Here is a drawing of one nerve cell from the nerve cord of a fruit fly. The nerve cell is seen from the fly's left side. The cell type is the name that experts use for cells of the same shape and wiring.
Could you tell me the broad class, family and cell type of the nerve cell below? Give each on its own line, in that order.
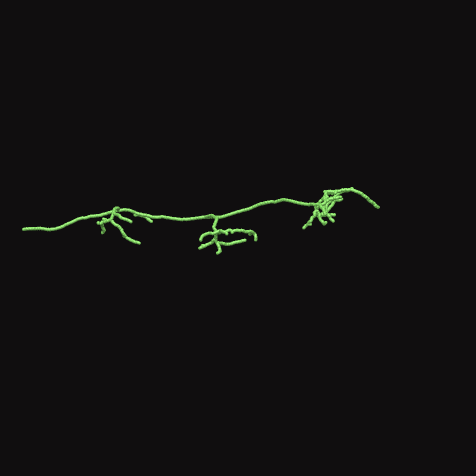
descending neuron
hemilineage MX12
DNge106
